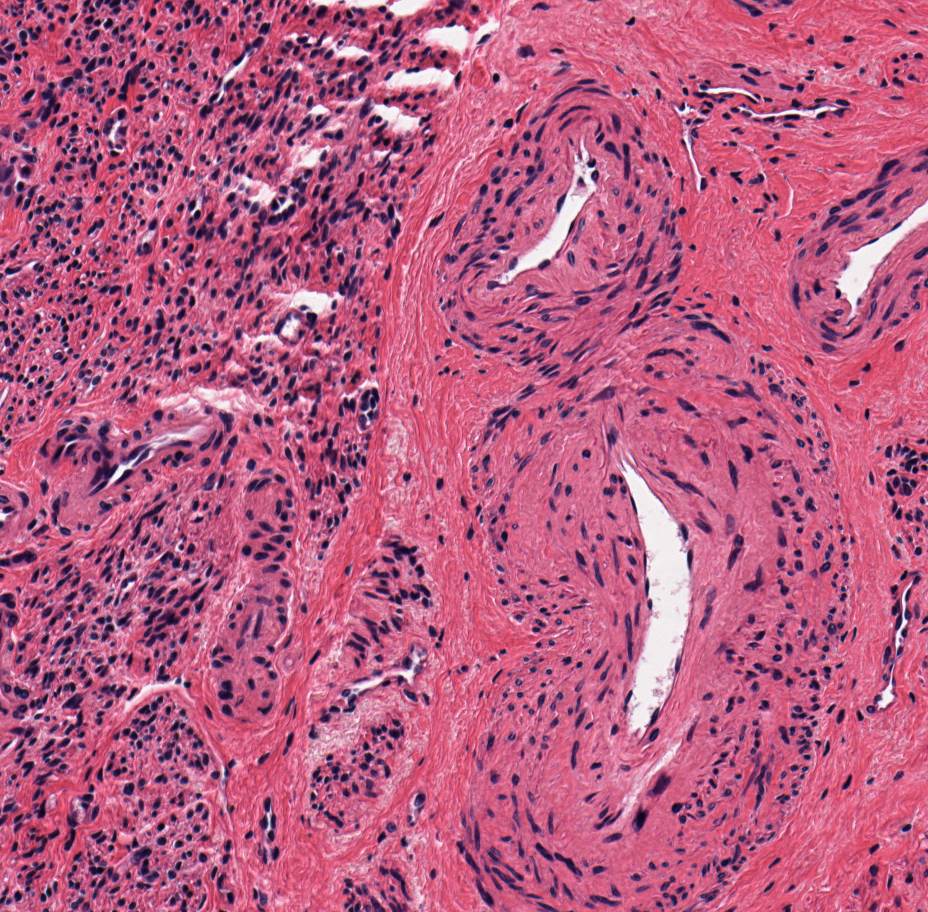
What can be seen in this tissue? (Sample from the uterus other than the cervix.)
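Two regions divide the field. The left part is densely cellular, with small, dark-staining, round to oval nuclei closely crowded together. The right part is taken up mainly by thick-walled vessels set in pink fibrous tissue. These large vessels have narrow, slit-like lumens, and their walls consist of spindle cells arranged in concentric, swirling layers around the lumen.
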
